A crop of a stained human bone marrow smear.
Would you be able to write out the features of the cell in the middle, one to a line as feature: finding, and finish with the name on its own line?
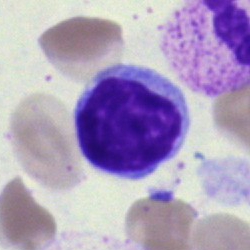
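Cytoplasm: pale blue
Vacuoles: none visible in the cytoplasm
Chromatin: stains dark purple
Cell border: round and smooth
Identity: lymphocyte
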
